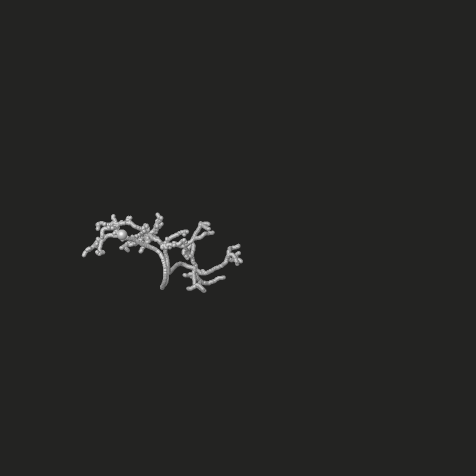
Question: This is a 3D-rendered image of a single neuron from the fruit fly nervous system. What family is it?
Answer: hemilineage 01A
